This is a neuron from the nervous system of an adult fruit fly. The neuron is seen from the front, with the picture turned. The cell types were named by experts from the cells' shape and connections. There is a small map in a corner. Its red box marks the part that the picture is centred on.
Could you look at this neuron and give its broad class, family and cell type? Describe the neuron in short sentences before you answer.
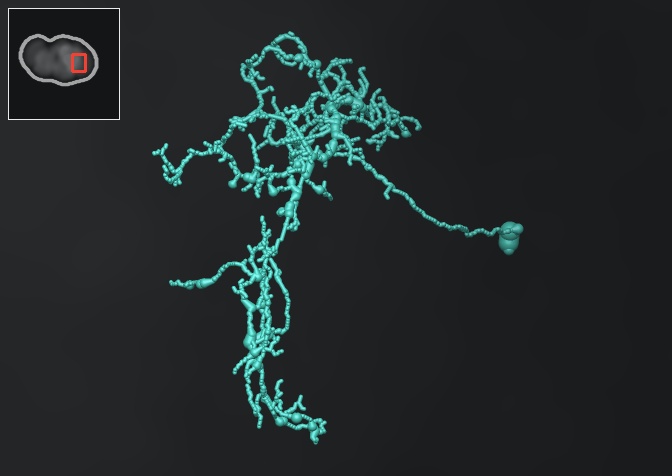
The picture shows dozens of branch ends. As drawn here it is about as wide as it is tall. This is a nerve-cord intrinsic neuron. The family is hemilineage 08A. It is of cell type IN08A045.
